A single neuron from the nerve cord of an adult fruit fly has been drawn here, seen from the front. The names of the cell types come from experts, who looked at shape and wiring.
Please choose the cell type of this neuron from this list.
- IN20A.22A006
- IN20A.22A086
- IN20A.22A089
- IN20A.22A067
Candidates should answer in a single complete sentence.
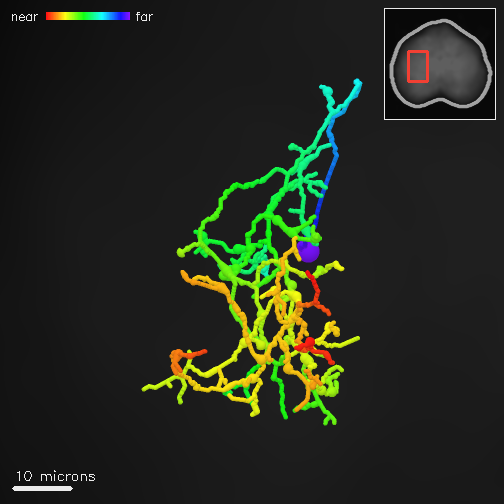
The cell type that fits this neuron is IN20A.22A086.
